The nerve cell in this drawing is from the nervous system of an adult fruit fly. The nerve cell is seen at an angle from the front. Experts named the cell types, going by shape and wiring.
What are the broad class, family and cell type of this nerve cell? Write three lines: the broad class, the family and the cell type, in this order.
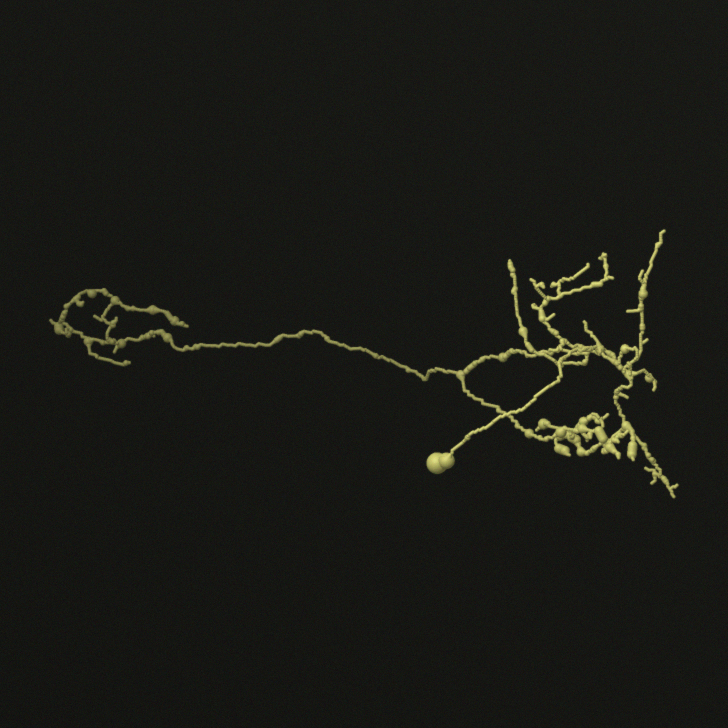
central-brain intrinsic neuron
class DAN
PAM13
